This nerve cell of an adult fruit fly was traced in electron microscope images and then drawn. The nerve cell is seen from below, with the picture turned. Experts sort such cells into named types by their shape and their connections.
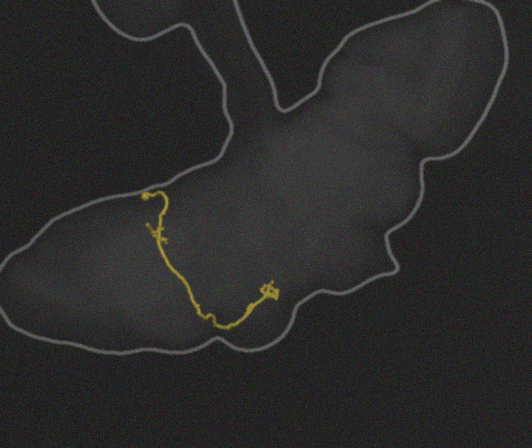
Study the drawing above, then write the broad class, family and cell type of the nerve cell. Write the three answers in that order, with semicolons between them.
central-brain intrinsic neuron; class Kenyon Cell; KCg-d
